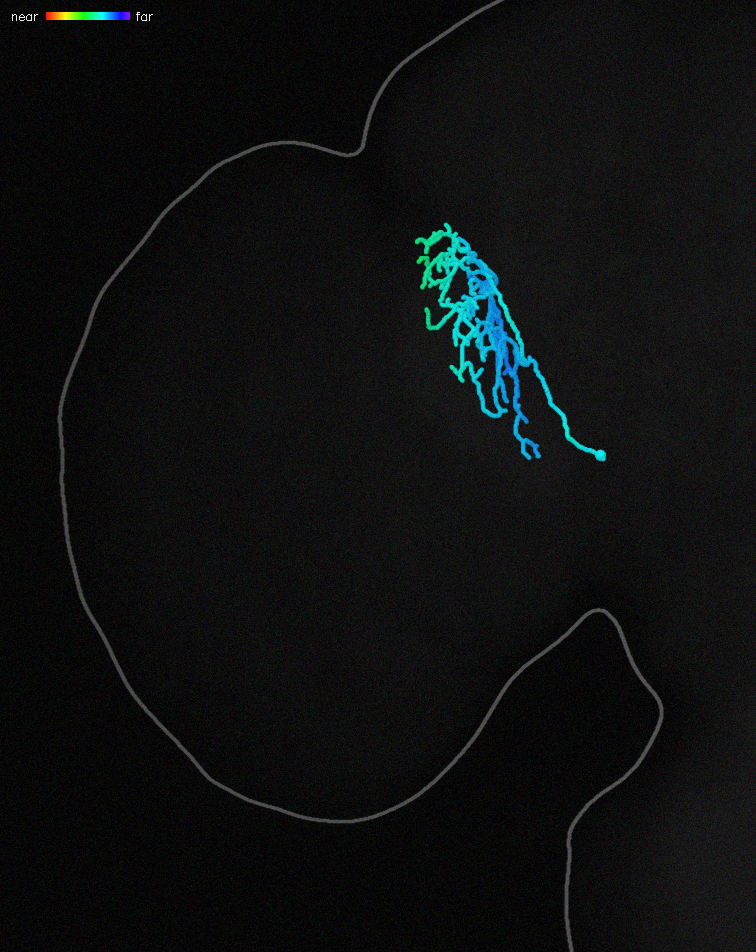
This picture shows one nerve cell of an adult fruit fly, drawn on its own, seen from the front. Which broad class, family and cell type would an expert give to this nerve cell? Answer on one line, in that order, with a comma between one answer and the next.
optic-lobe intrinsic neuron, Li, Li19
